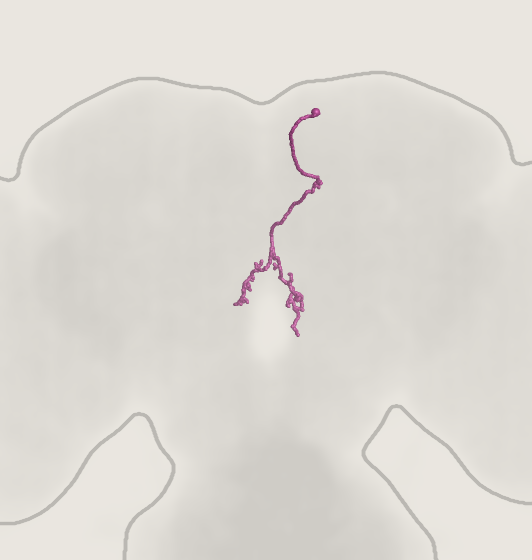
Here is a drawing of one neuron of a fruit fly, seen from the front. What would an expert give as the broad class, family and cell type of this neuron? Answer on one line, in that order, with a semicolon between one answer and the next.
central-brain intrinsic neuron; hemilineage SMPad2; PS008_a4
